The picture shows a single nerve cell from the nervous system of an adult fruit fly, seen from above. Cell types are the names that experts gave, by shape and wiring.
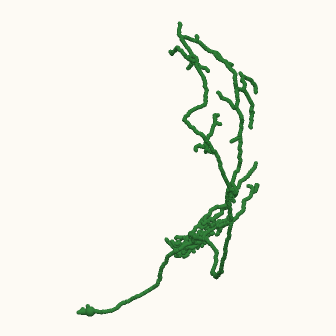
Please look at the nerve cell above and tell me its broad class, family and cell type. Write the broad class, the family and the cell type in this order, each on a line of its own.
central-brain intrinsic neuron
hemilineage FLAa2
PRW066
